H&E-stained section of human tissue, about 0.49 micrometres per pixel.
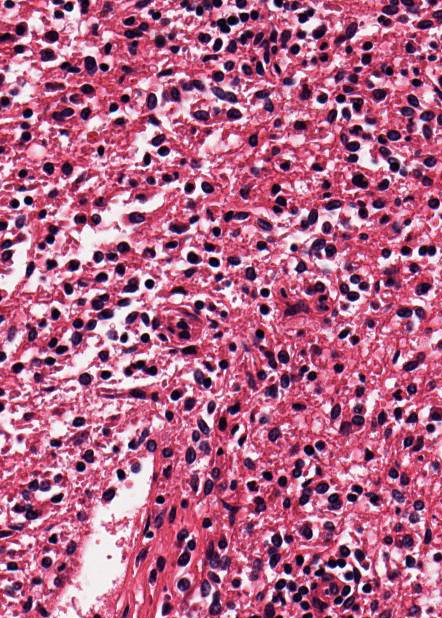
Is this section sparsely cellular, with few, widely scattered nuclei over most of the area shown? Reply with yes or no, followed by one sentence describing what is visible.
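No. Cells are spread diffusely and densely across the whole field without forming glands, nests or other organised units.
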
